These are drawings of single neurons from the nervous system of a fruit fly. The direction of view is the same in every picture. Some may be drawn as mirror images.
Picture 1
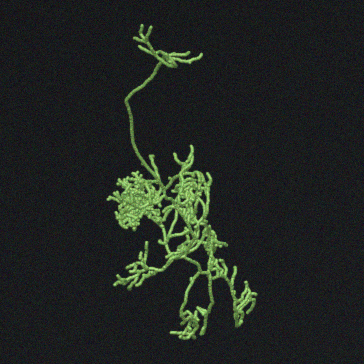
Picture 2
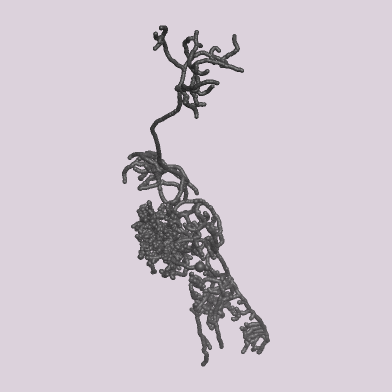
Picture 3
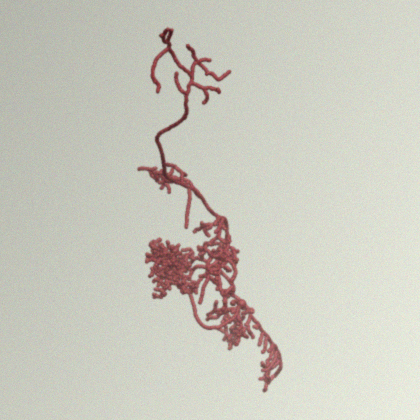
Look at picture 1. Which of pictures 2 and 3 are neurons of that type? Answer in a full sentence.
Picture 2 and picture 3 are of the same cell type.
